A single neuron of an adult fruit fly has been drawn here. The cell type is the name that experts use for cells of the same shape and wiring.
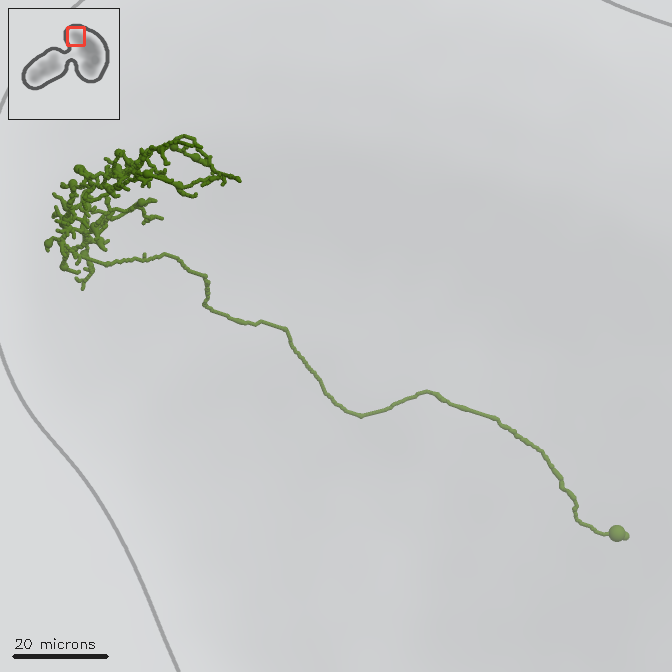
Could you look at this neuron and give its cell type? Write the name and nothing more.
Cm15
